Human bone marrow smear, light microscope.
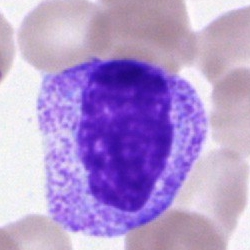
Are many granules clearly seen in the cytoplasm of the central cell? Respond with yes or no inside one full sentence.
Yes, granules are visible in large numbers in its cytoplasm.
